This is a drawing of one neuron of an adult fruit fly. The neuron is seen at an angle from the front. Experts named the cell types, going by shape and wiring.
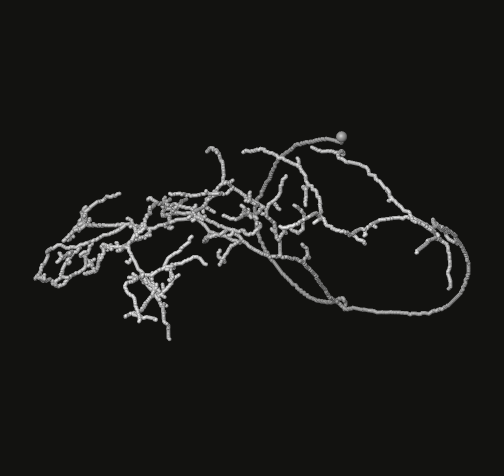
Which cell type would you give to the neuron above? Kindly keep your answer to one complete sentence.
Cell type IN19B070 is what this neuron is.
